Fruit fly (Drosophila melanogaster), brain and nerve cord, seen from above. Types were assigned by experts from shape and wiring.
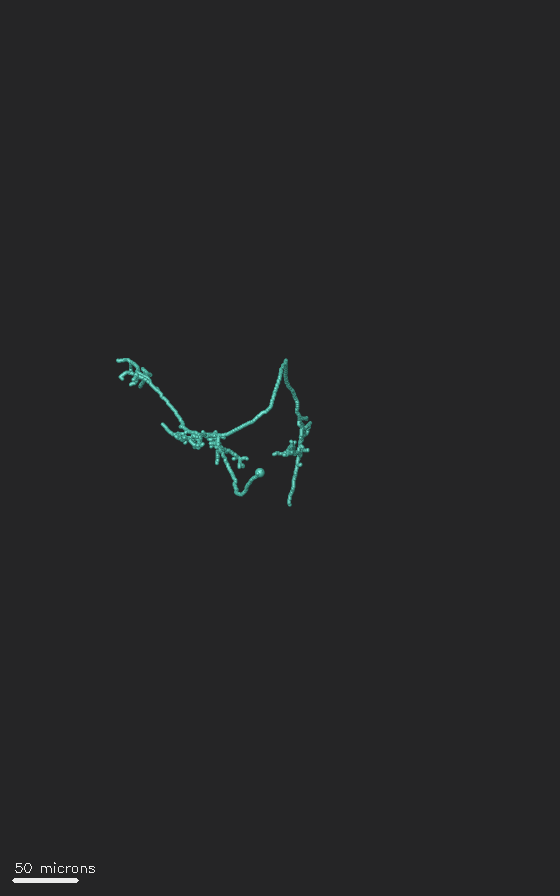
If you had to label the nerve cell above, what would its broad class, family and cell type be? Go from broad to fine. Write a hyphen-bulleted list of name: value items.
- broad class: central-brain intrinsic neuron
- family: hemilineage SMPpm1
- cell type: CB4231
